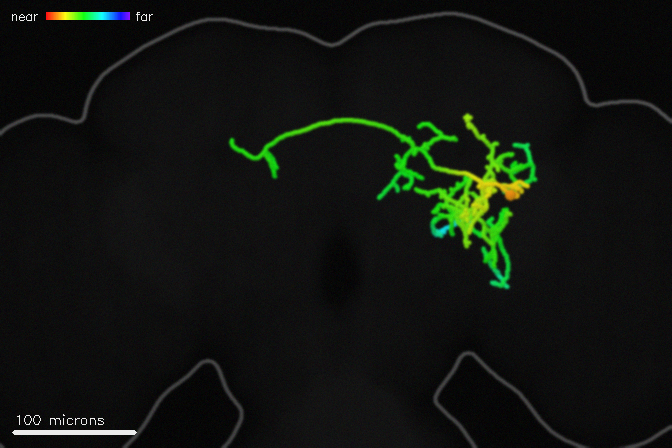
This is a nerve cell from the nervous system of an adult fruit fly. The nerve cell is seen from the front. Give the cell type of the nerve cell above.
aSP10A_b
